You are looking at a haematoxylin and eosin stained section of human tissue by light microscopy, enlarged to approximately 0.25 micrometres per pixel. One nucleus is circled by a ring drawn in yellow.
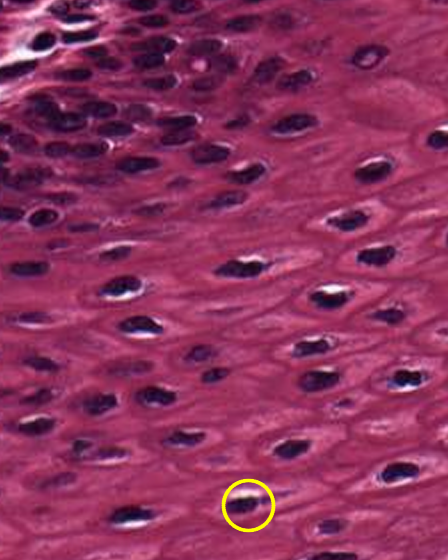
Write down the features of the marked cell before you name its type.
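The nucleus is dark purple, oval and elongated, lying with its long axis along the length of the cell. A thin white clear crescent borders the upper edge of the nucleus. The cell is flattened and lies among other flattened cells stacked in layers, with their long axes running in the same direction. Type of cell: squamous epithelial cell.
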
